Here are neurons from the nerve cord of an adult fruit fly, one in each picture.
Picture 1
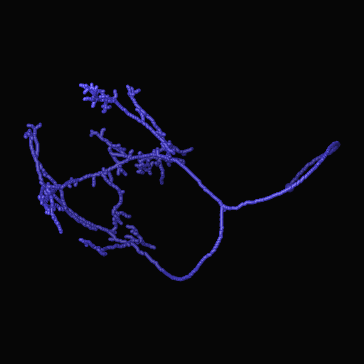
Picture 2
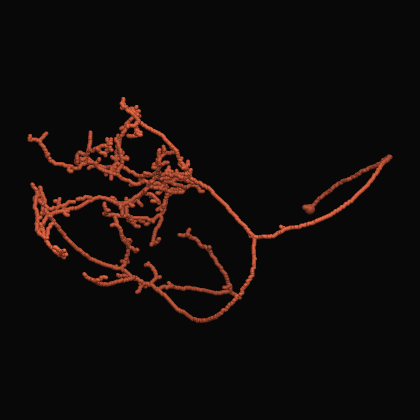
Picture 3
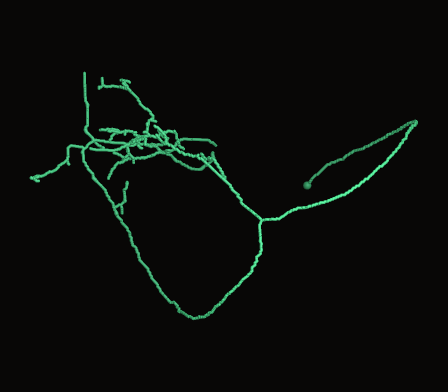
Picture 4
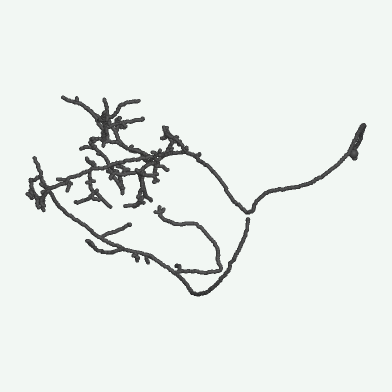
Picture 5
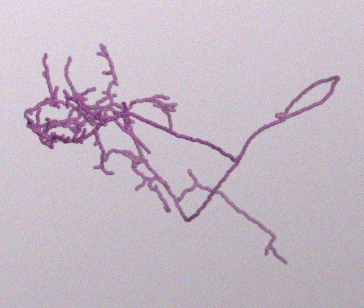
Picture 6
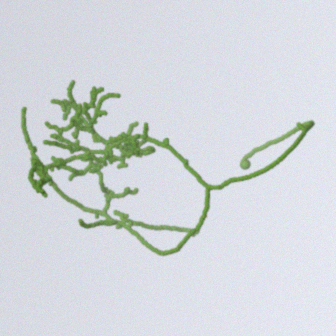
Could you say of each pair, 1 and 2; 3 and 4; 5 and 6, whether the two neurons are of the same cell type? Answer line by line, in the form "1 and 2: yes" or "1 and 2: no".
1 and 2: yes
3 and 4: no
5 and 6: no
